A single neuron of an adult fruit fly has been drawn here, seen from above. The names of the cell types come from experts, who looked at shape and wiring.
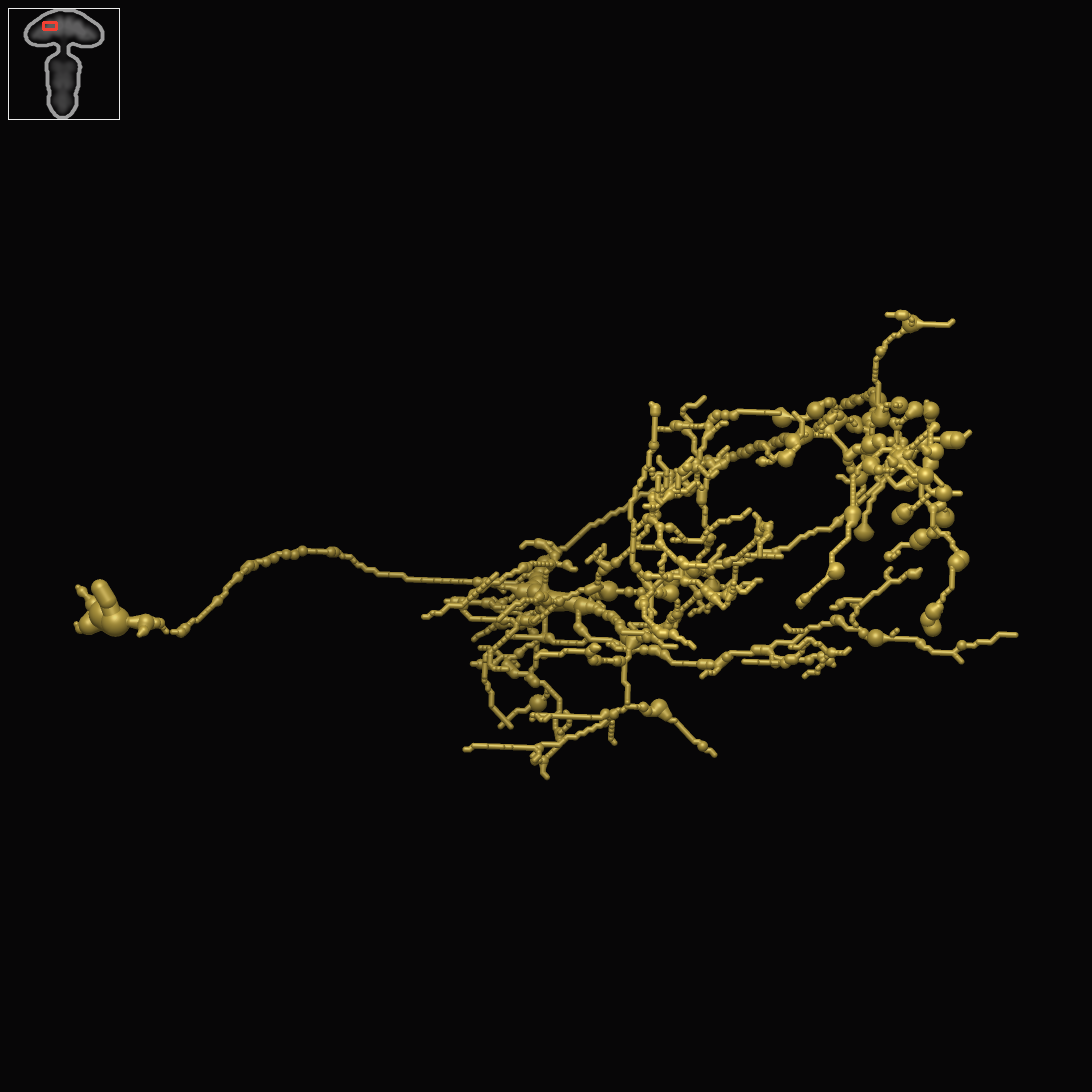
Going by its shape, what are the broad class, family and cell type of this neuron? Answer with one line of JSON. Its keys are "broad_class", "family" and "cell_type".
{"broad_class": "central-brain intrinsic neuron", "family": "hemilineage SLPal1", "cell_type": "CB1150"}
